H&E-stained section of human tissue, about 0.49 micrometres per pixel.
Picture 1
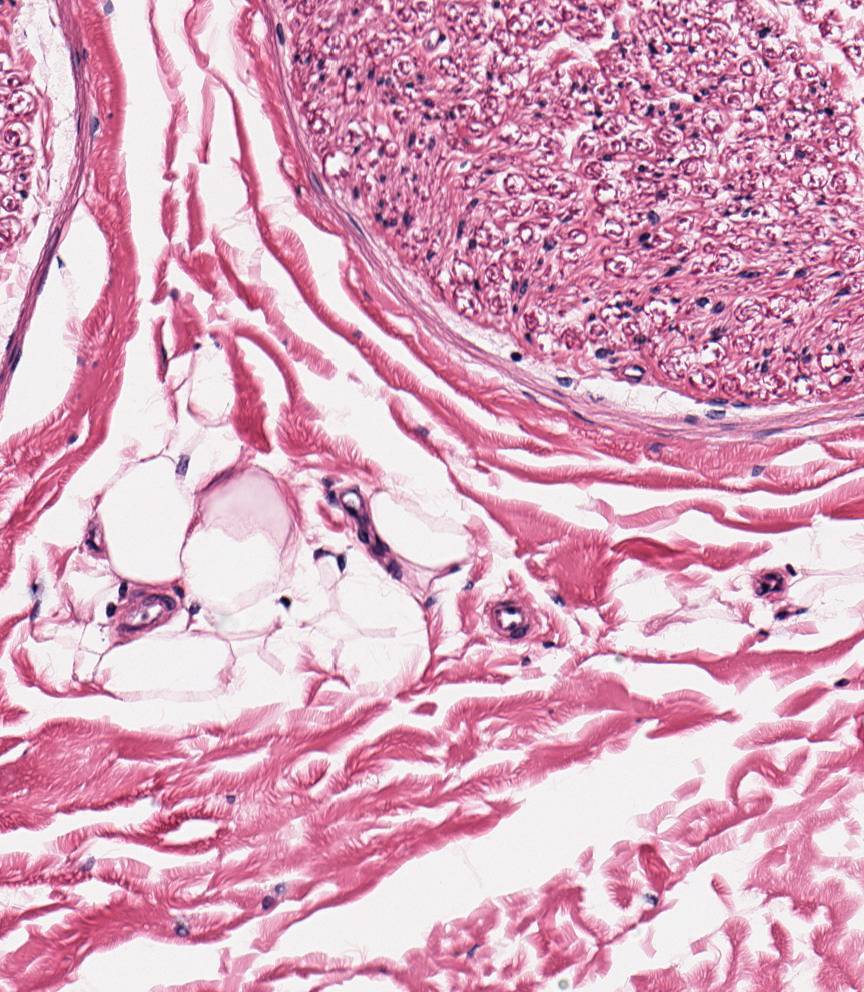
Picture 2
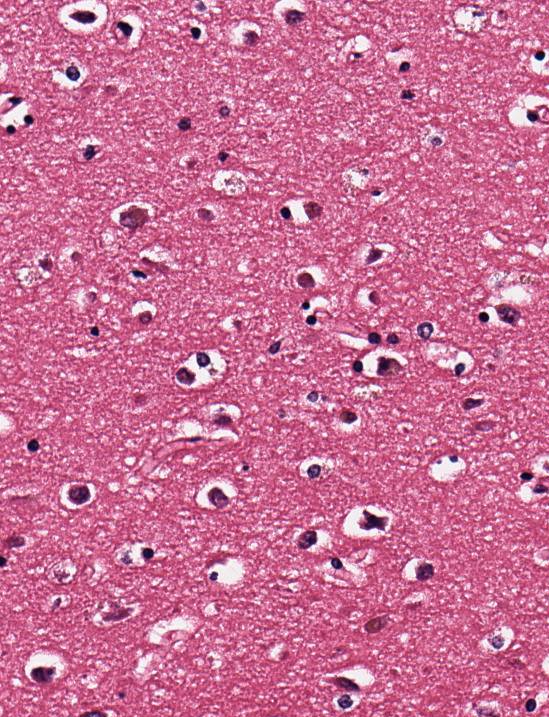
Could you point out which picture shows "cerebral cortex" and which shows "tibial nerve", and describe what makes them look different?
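Picture 1: tibial nerve. Picture 2: cerebral cortex. Pic 1: large rounded, compact fibre bundle in upper right; edge of a second, similar bundle cut off at upper left margin. Small dark elongated nuclei scattered between the round profiles of the bundle. Small cluster of adipocytes left of centre: clear, empty polygonal spaces, thin walls. Pic 2: finely granular pink matrix fills whole field, cells scattered singly. Matrix finely spongy from many tiny clear vacuoles. Larger cells, spread across the field, are neurons: round to oval purple nuclei, small rim of cytoplasm. Small dark round nuclei without visible cytoplasm throughout, often beside the larger cells.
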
